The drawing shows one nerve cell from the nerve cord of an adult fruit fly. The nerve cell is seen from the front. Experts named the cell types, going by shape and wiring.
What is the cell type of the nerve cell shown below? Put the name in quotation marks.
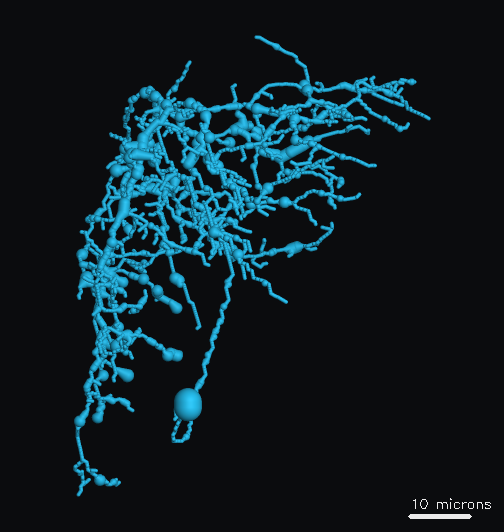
"IN08A026"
